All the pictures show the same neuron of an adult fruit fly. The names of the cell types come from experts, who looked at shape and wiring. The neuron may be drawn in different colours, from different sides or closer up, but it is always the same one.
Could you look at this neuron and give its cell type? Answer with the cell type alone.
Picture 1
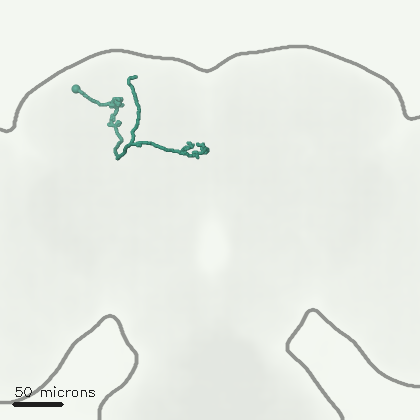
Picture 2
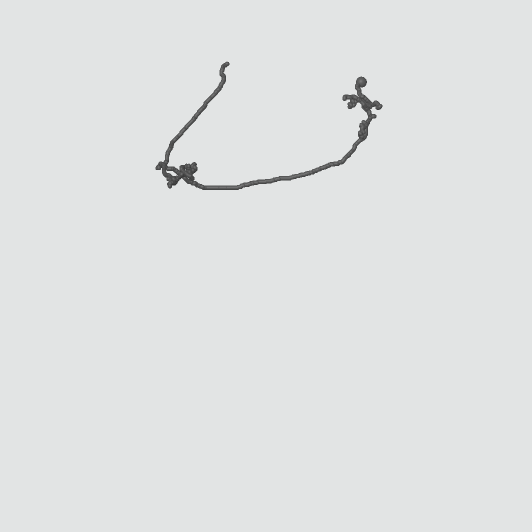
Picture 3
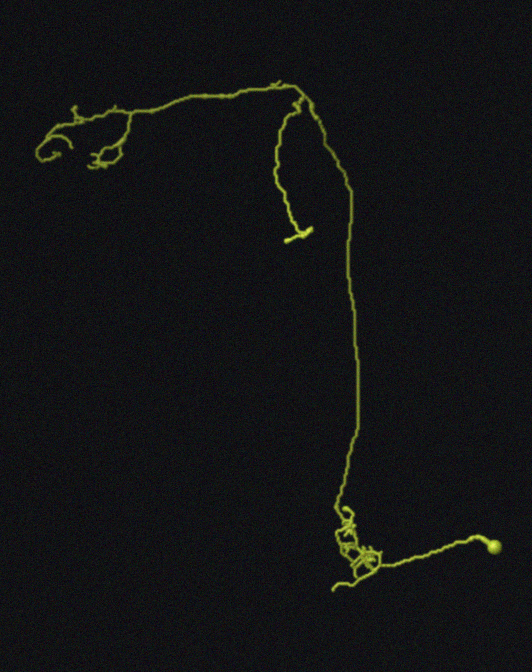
KCa'b'-ap2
